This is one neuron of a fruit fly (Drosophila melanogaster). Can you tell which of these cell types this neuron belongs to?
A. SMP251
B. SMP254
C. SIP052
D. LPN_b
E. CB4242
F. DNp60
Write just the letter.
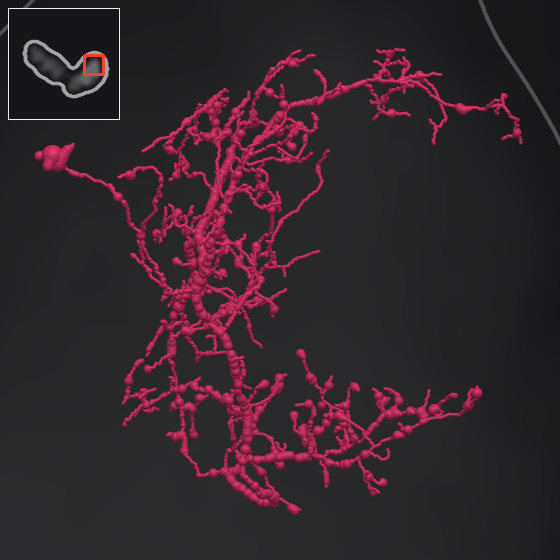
D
